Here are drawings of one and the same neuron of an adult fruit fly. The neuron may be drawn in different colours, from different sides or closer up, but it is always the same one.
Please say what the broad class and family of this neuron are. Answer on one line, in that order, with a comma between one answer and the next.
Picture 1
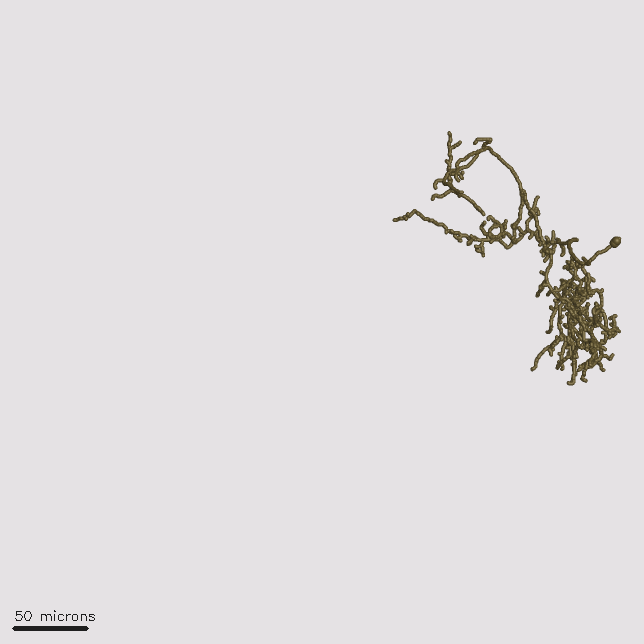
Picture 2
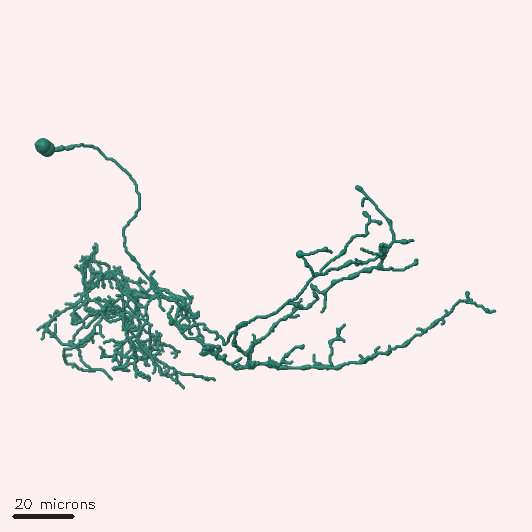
visual projection neuron, hemilineage LHl3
